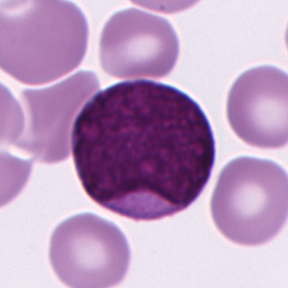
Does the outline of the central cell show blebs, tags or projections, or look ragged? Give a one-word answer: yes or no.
No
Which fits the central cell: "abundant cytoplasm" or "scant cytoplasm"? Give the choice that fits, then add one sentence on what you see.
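Scant cytoplasm. The nucleus fills most of the cell.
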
